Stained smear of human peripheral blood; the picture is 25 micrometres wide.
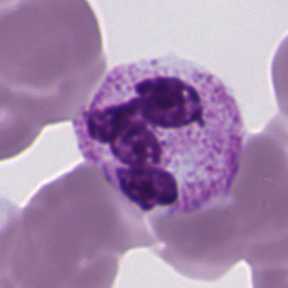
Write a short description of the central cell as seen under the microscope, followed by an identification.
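Several lobes, joined one after another, make up the nucleus. These lobes lie mostly towards the left, so more cytoplasm remains on the right. The cytoplasm is plentiful, pale lilac, and filled with fine pinkish-violet granules. This is a segmented neutrophil.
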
